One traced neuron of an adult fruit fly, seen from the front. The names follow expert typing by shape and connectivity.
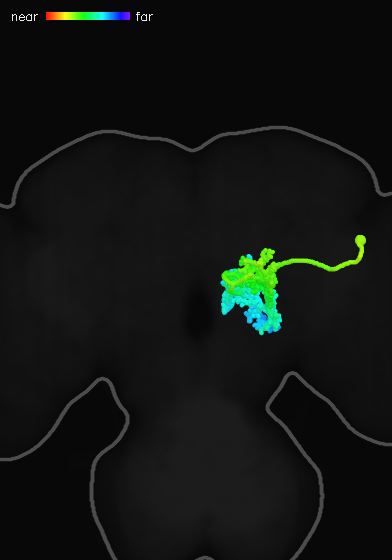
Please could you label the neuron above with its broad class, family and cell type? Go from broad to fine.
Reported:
central-brain intrinsic neuron; hemilineage VLPl2_medial; PS057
